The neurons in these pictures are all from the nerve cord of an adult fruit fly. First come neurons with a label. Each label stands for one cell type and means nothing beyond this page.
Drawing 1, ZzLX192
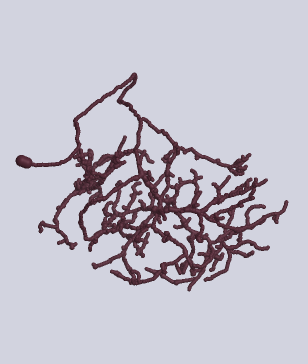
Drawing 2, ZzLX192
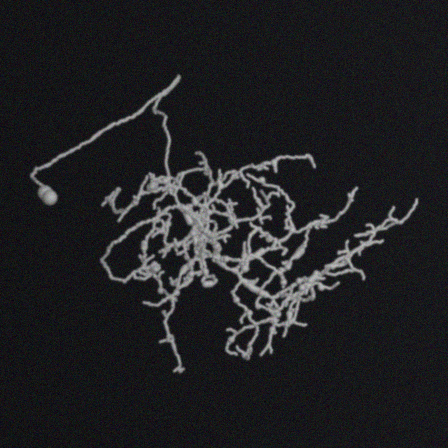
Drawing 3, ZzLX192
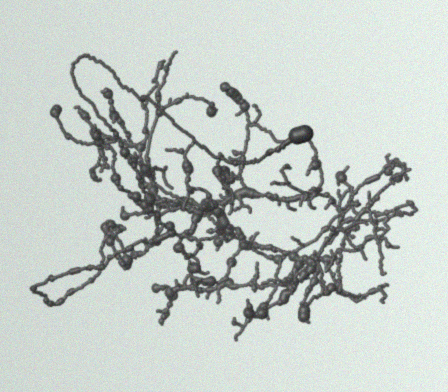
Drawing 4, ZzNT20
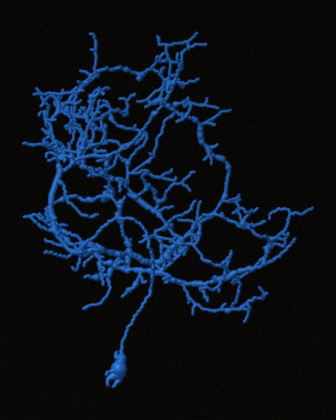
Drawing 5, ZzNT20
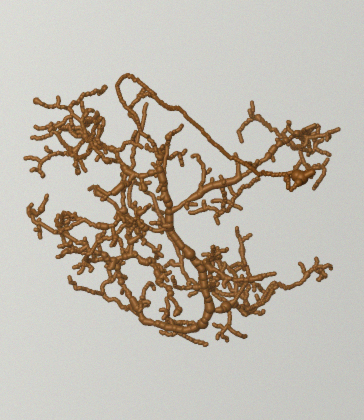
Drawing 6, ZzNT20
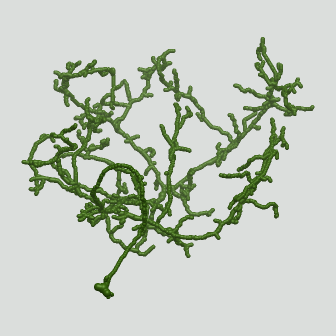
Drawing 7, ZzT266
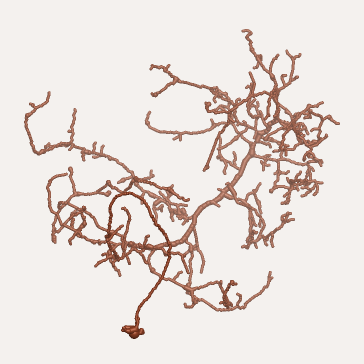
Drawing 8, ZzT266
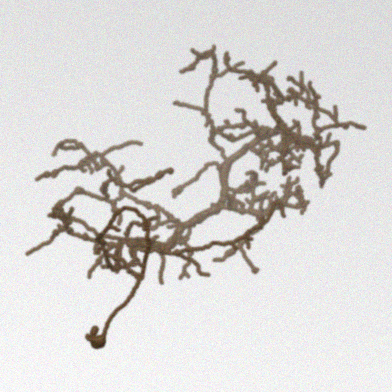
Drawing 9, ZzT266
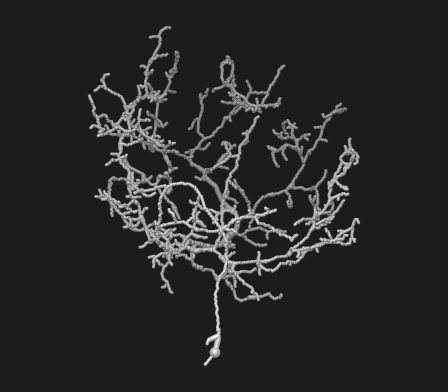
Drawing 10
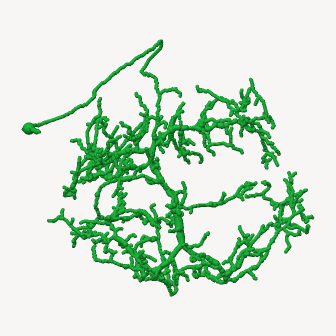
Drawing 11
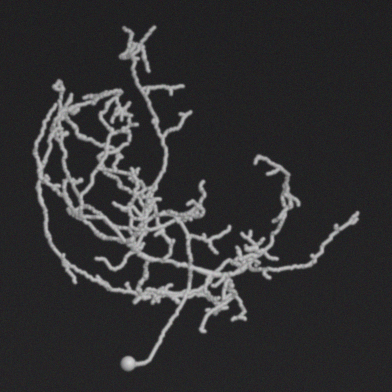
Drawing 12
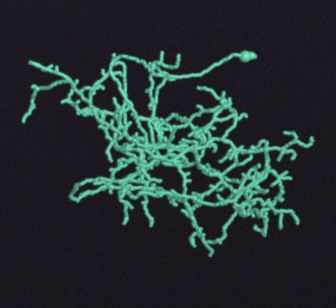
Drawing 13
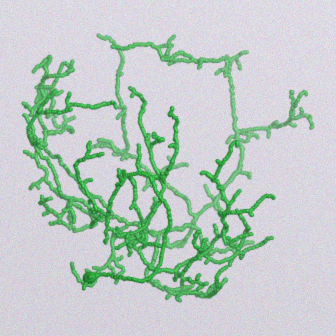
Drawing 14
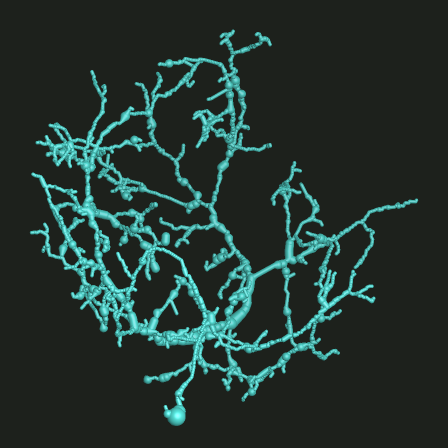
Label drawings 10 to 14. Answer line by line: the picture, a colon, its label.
10: ZzNT20
11: ZzT266
12: ZzLX192
13: ZzT266
14: ZzLX192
